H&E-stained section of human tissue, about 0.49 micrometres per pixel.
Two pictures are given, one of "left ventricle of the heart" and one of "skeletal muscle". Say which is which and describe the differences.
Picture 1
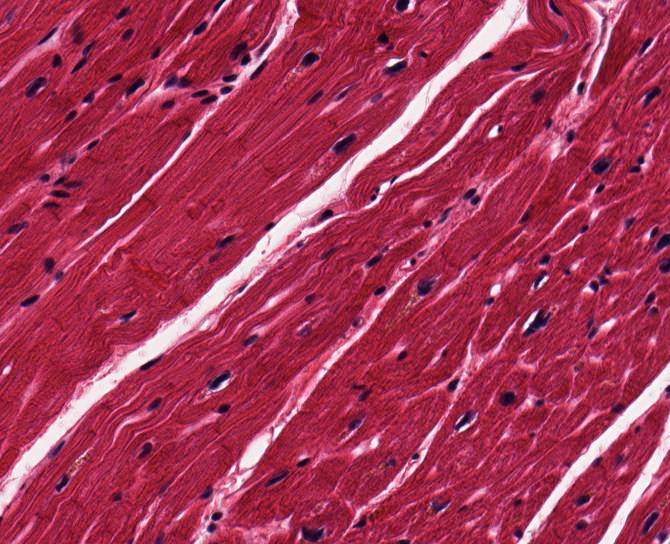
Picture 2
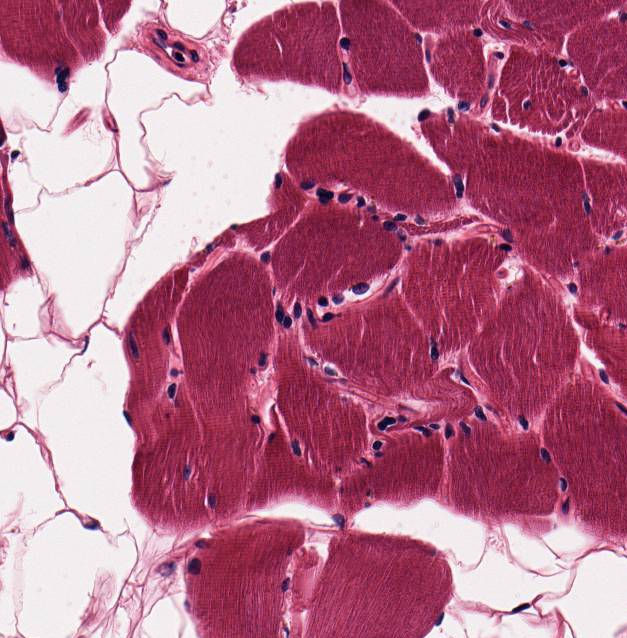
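Left ventricle of the heart in picture 1, skeletal muscle in picture 2. Nuclei: oval and central in picture 1; small, dark, flattened, at fibre edges in picture 2.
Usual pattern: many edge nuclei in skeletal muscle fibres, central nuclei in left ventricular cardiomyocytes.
Fibre form: in picture 1 fibres branch and join neighbours; in picture 2 they are cut across or obliquely, rounded to polygonal. Cytoplasm: deeply eosinophilic with fine lengthwise lines in picture 1, some fibres holding scattered fine yellow-brown granules; deep, even red-pink with fine parallel lines in picture 2.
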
